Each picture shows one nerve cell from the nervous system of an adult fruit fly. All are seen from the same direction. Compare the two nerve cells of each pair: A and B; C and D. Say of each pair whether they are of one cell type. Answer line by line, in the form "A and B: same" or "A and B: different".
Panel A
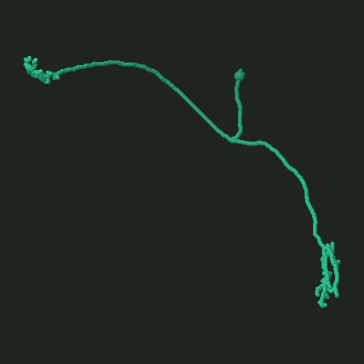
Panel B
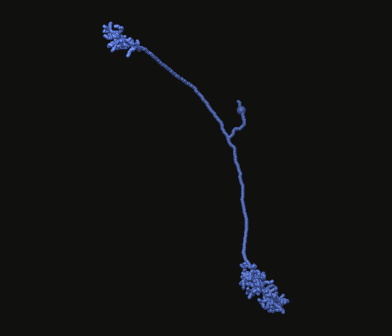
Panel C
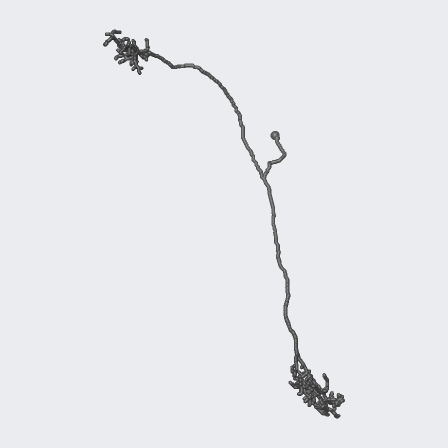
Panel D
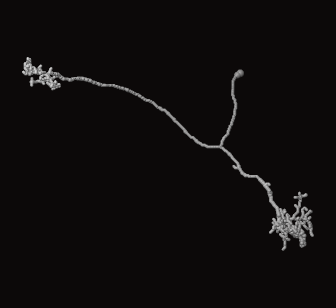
A and B: different
C and D: different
